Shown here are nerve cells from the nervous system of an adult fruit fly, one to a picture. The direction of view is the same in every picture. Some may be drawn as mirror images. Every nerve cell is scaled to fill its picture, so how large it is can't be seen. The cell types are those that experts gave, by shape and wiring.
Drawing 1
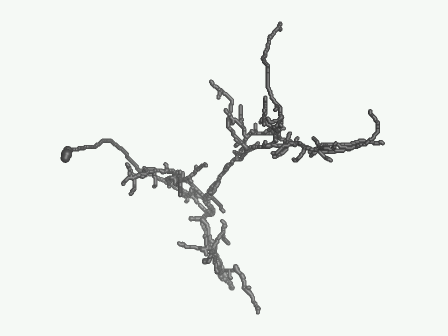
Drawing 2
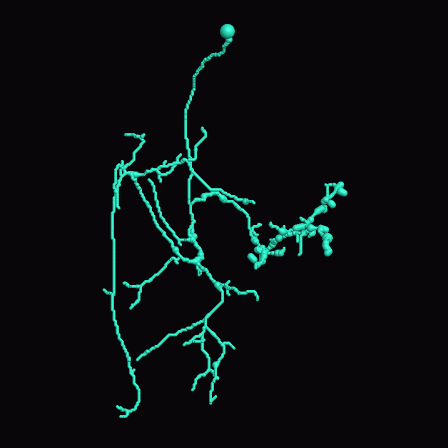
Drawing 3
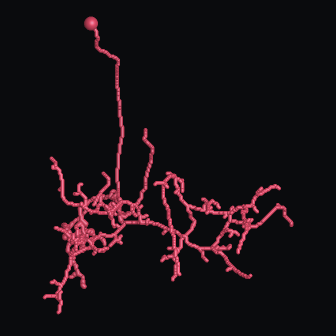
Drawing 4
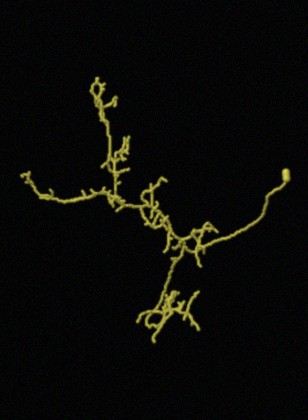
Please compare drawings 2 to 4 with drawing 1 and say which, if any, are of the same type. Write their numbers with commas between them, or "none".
3, 4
